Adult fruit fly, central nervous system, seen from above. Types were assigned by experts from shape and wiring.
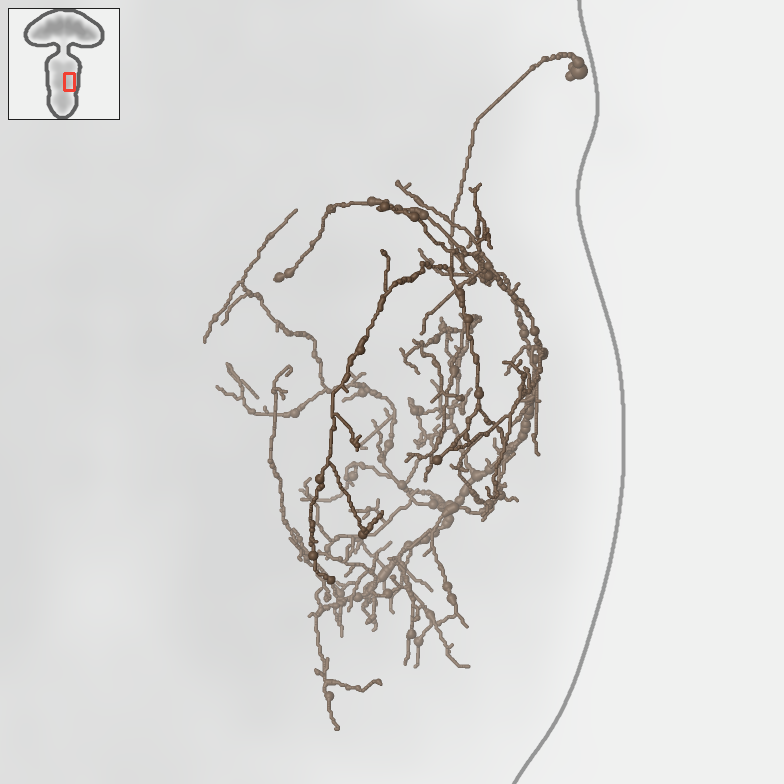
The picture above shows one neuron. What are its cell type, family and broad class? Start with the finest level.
IN16B075_e; hemilineage 16B; nerve-cord intrinsic neuron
